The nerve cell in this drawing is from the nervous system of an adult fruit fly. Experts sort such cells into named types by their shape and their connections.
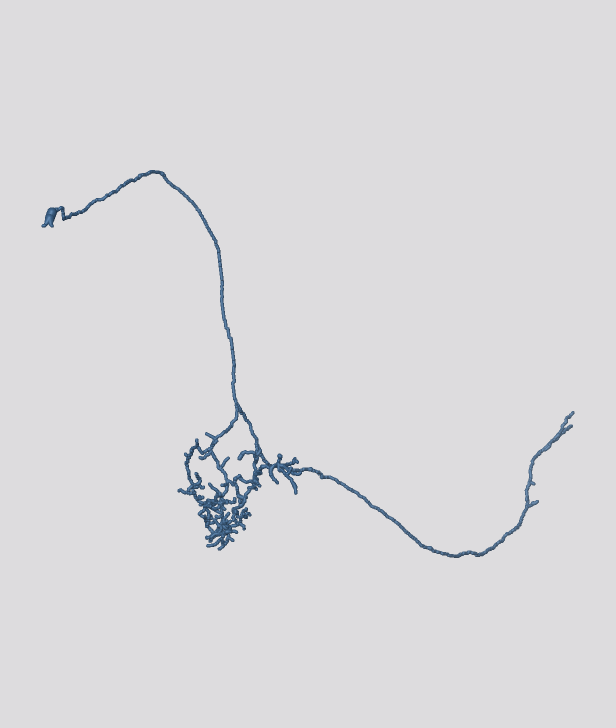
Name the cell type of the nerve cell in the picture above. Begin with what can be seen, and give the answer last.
Its cell body lies at the upper left of the picture. The picture shows dozens of branch ends. This is a central-brain intrinsic neuron. It is of cell type PRW005.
